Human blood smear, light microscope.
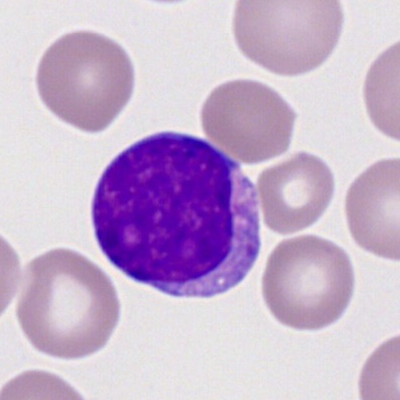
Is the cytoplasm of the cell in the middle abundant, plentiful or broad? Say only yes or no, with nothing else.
No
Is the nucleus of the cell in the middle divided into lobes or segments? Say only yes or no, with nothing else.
No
